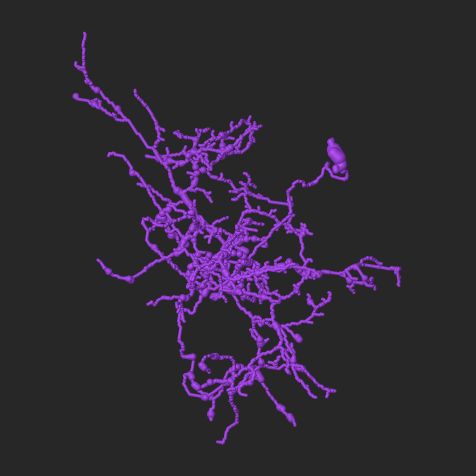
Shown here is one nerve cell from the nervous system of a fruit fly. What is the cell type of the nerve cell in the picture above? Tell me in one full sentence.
This nerve cell is classified under the cell type IN00A030.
